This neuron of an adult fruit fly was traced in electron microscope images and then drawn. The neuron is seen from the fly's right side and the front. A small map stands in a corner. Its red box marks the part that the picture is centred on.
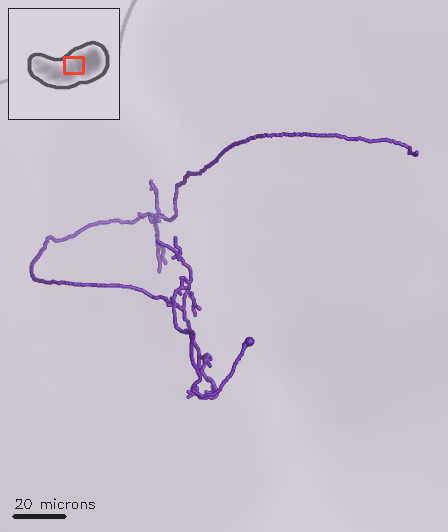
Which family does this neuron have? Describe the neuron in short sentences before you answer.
By the scale bar it is about 160 microns wide in this view. As drawn here it is wider than it is tall. Its broad class is visual projection neuron. Its family is MeTu.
